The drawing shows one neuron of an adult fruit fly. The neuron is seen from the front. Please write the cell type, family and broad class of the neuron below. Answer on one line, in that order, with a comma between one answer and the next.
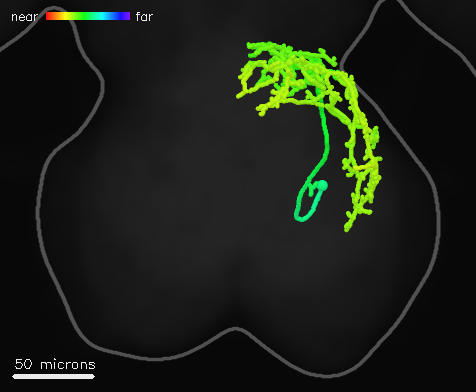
IN03B053, hemilineage 03B, nerve-cord intrinsic neuron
